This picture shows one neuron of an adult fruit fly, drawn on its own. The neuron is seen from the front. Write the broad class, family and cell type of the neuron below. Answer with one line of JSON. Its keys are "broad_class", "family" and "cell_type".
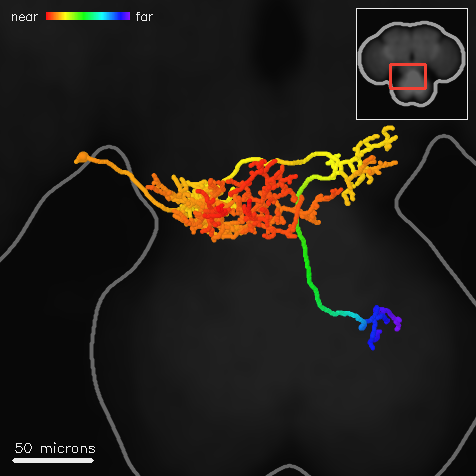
{"broad_class": "descending neuron", "family": "hemilineage LB7", "cell_type": "DNge100"}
